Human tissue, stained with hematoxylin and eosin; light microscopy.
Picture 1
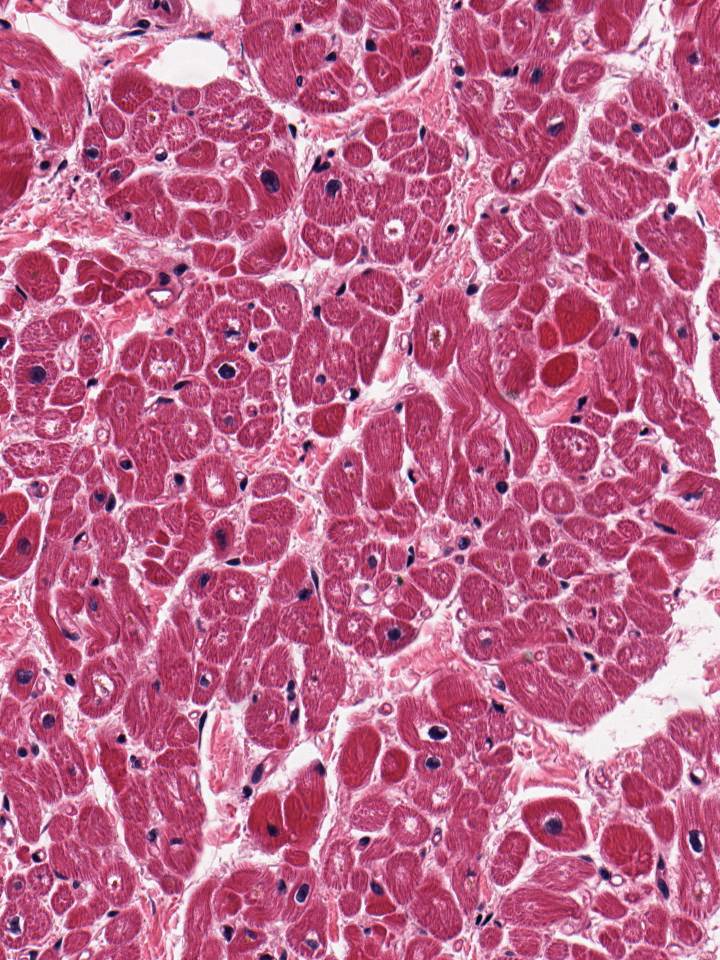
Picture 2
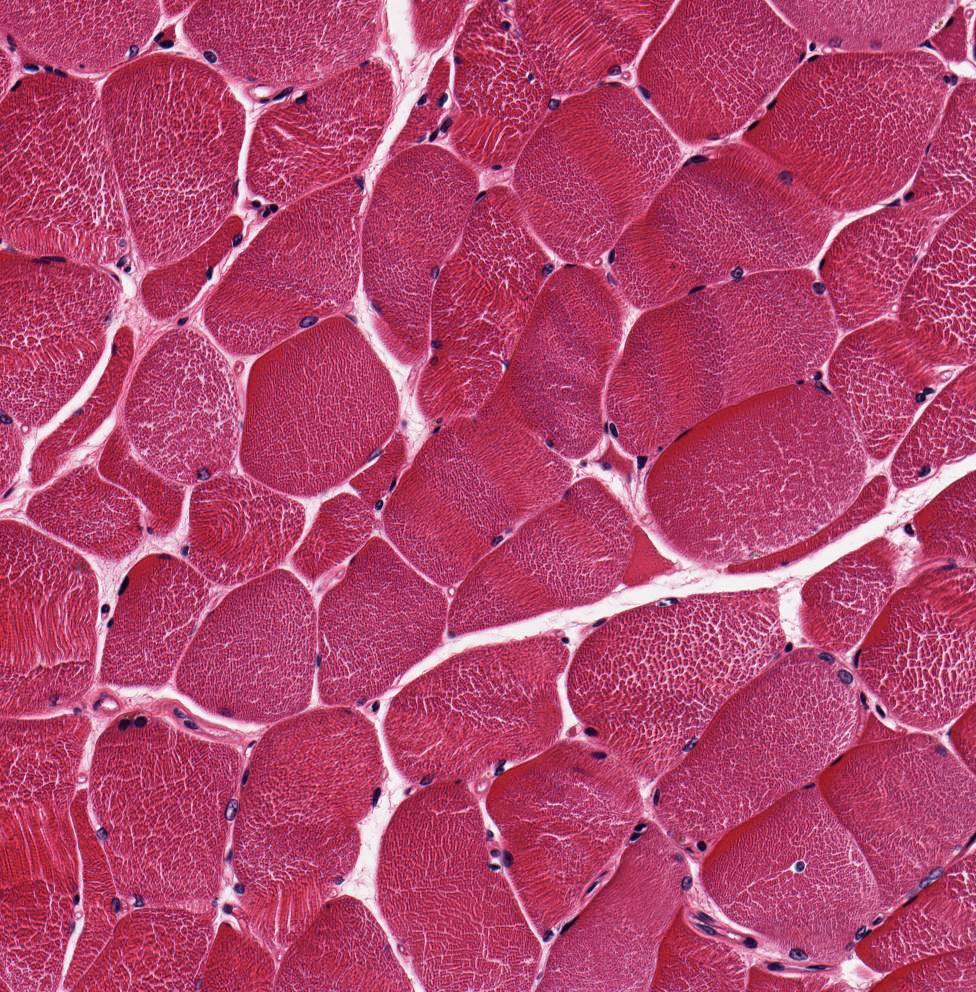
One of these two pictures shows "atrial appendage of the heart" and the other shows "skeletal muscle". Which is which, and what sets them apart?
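Identification first: picture 1, atrial appendage of the heart; picture 2, skeletal muscle. Nuclei: in the atrial appendage many are central, ringed by a pale clear zone, and small dark elongated ones lie between fibres; in the skeletal muscle they are small, dark, flattened and at the fibre edges.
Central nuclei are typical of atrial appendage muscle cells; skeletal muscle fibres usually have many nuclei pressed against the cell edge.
Arrangement: atrial fibres form bundles divided by thin strands of pale pink connective tissue, whereas skeletal muscle fibres, cut transversely, give closely packed polygonal profiles. Cytoplasm: many skeletal muscle fibres hold a fine network of white cracks.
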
